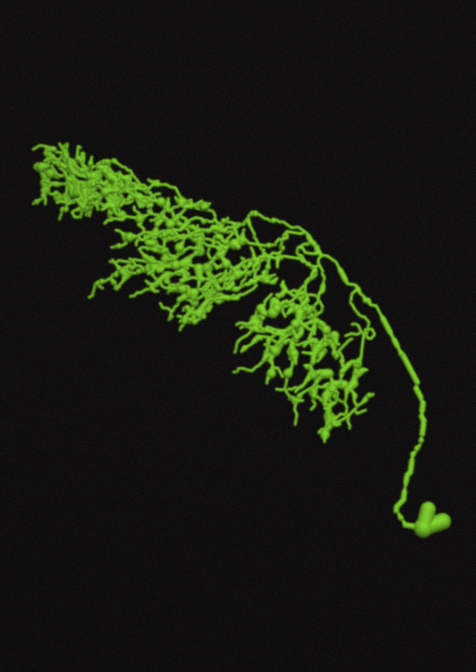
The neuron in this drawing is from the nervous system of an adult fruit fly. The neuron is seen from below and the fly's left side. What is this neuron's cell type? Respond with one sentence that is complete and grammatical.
The cell type name for this neuron is Pm3.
